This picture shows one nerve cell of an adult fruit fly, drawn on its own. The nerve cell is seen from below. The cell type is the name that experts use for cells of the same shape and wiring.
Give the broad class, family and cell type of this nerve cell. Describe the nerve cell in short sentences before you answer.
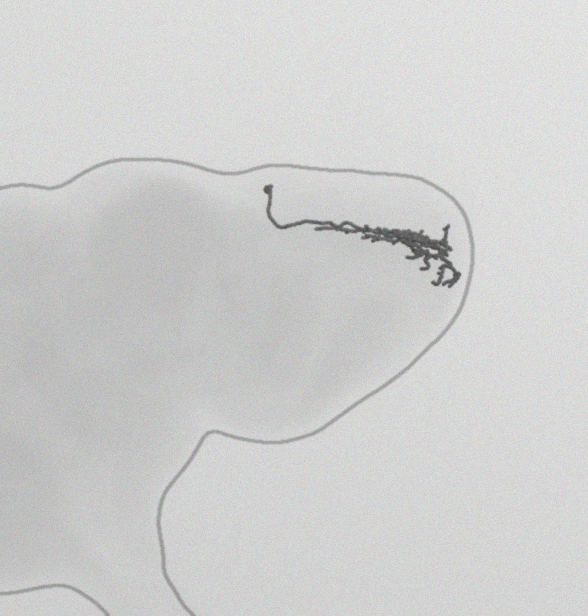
It is in the brain and does not reach the nerve cord. In this view it is wider than it is tall. Its broad class is optic-lobe intrinsic neuron. Its family is Cm. Its cell type is Cm12.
